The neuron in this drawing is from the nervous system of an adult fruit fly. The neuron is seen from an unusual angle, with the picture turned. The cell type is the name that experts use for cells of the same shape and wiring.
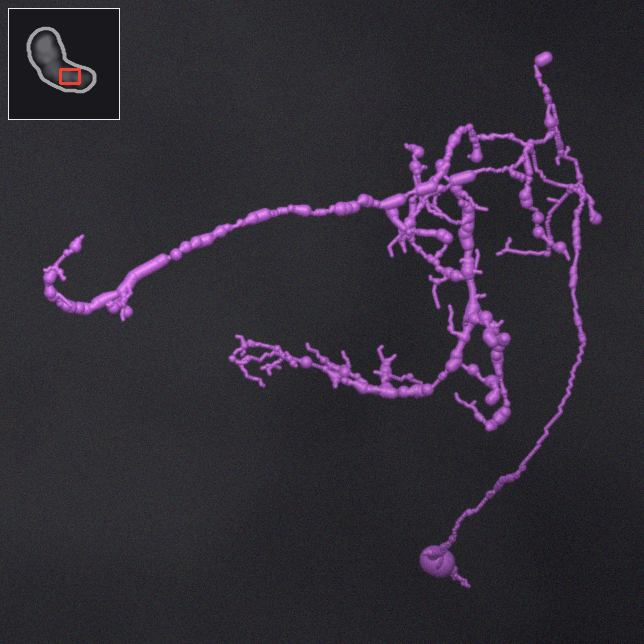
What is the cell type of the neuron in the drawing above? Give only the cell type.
IN03B069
